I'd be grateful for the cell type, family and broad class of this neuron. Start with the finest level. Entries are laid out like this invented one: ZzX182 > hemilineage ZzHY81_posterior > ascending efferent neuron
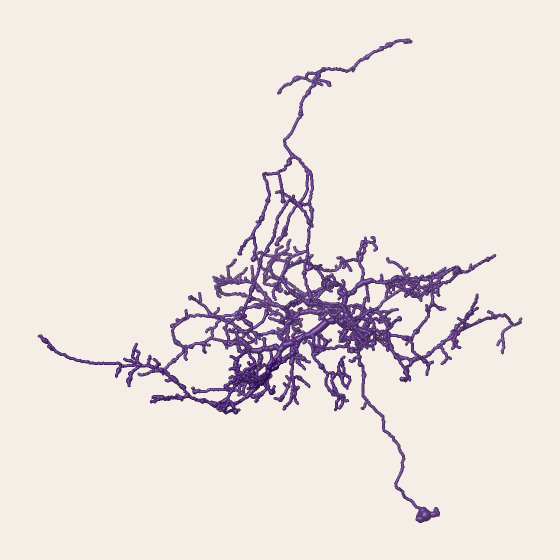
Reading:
IN06B024 > hemilineage 06B > nerve-cord intrinsic neuron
